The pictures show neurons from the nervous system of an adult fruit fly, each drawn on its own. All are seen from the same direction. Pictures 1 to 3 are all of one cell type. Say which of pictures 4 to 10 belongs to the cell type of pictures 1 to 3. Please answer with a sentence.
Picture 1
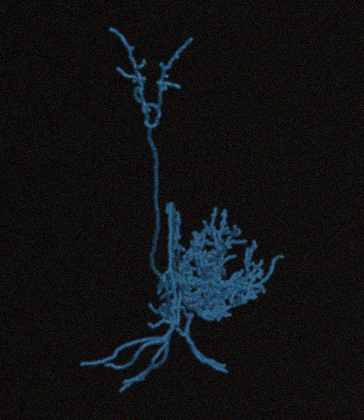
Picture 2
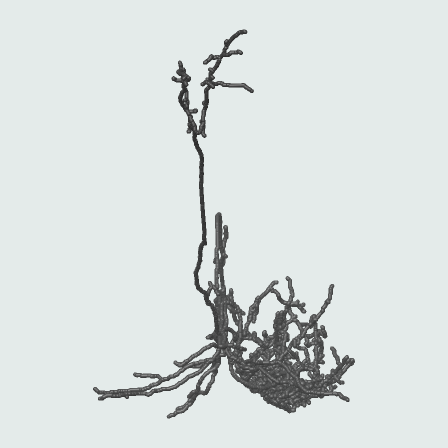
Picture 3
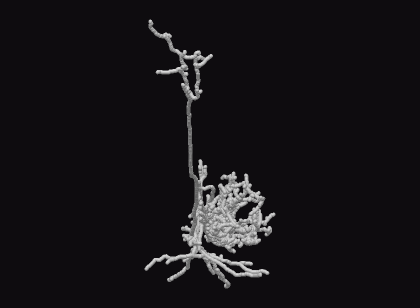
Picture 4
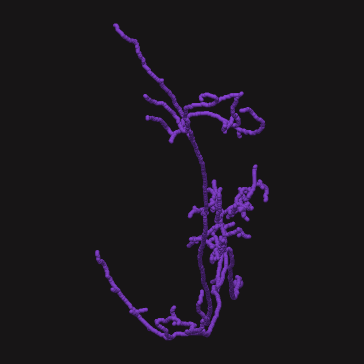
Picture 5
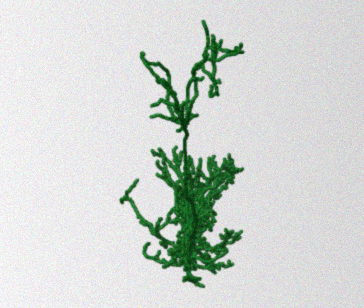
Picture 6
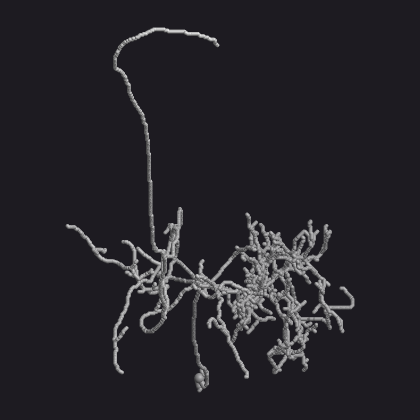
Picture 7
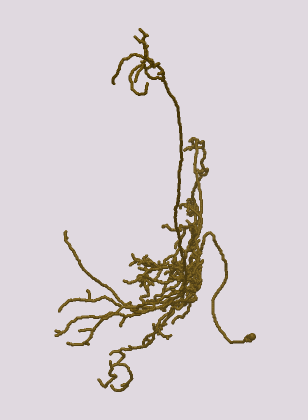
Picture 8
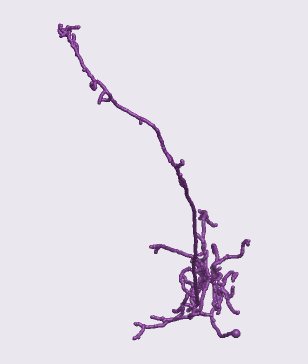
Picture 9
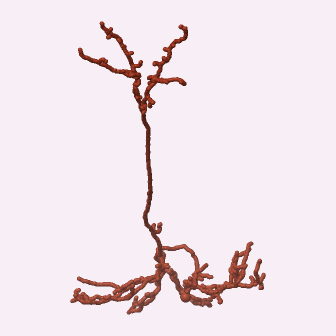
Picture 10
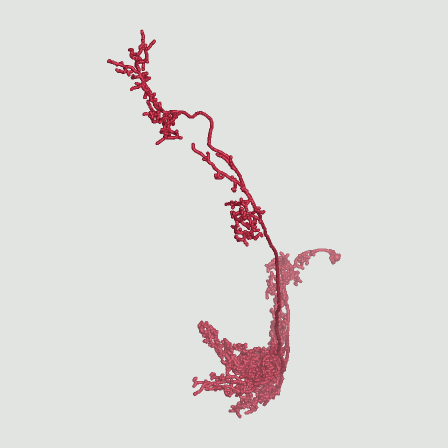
The neuron in picture 9 is of the same cell type.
